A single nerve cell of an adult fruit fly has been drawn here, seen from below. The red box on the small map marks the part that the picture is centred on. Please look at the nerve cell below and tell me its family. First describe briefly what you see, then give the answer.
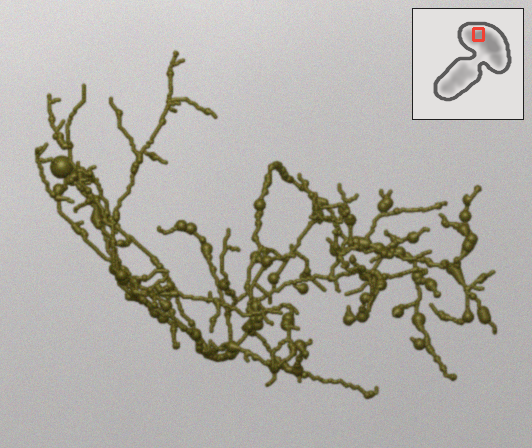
It lies in the brain. Dozens of branch ends can be seen. It is a central-brain intrinsic neuron. The family is hemilineage LHp2.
